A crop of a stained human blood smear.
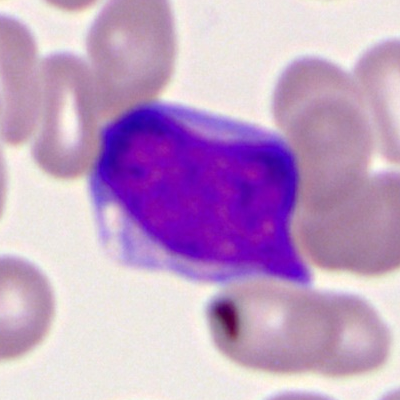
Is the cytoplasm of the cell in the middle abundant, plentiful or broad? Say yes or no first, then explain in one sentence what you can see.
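No. The nucleus fills most of the cell.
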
